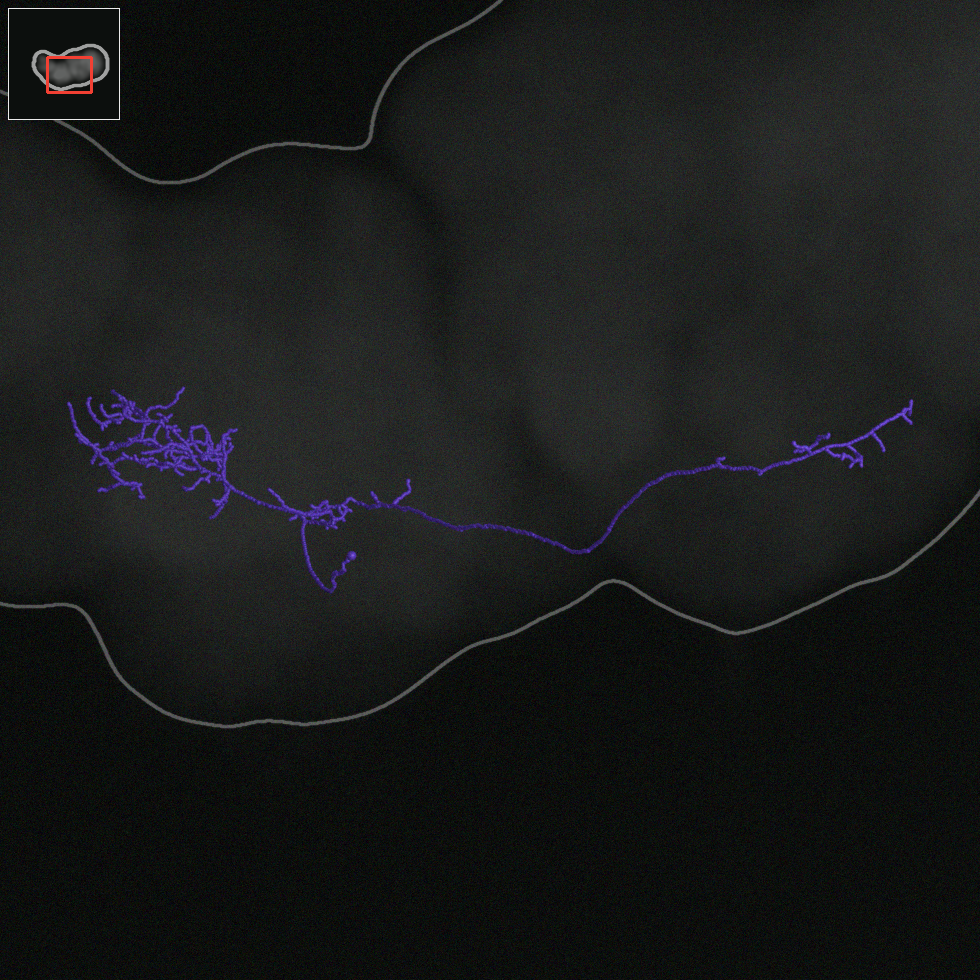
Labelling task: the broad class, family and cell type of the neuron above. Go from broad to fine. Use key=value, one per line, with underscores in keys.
broad_class=ascending neuron
family=hemilineage 08B
cell_type=AN08B097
